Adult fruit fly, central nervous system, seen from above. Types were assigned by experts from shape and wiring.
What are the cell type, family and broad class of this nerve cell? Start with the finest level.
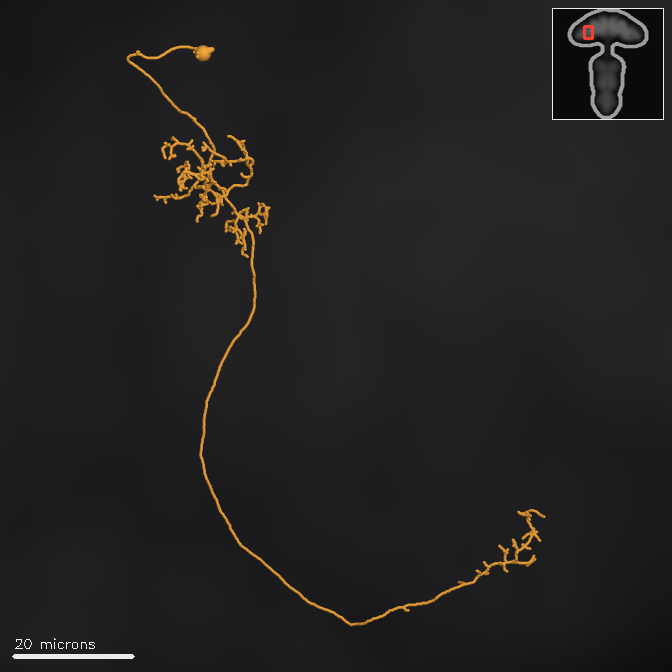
Tm5b; Tm; optic-lobe intrinsic neuron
